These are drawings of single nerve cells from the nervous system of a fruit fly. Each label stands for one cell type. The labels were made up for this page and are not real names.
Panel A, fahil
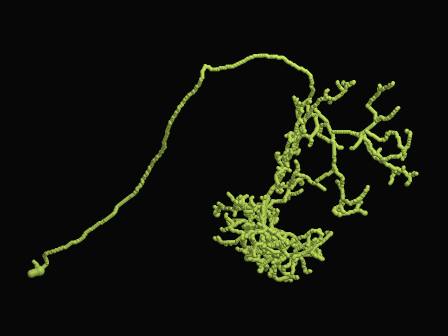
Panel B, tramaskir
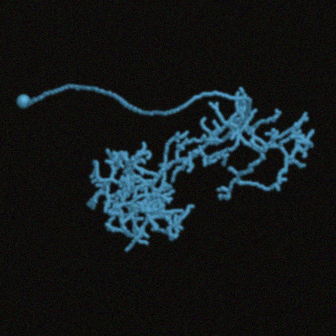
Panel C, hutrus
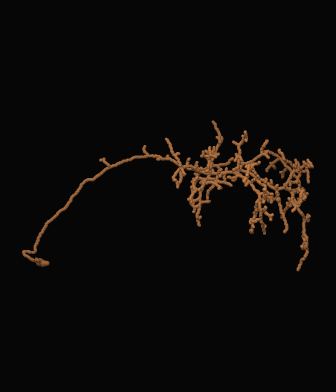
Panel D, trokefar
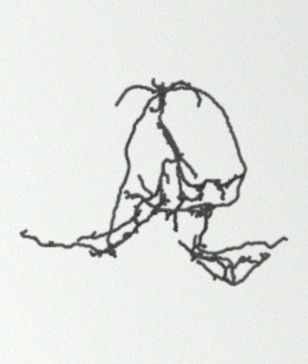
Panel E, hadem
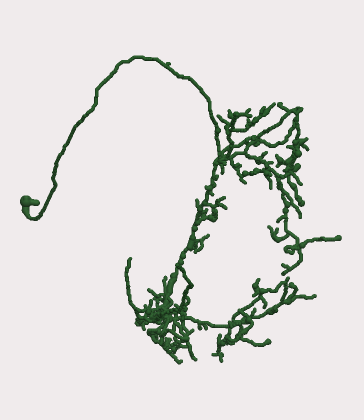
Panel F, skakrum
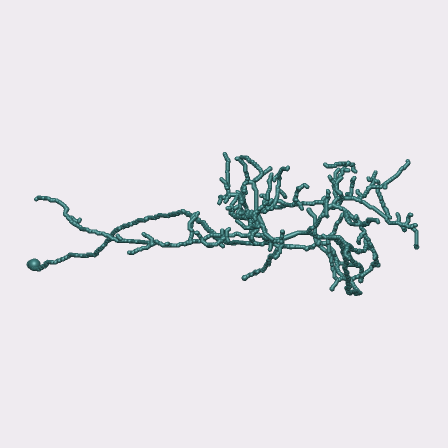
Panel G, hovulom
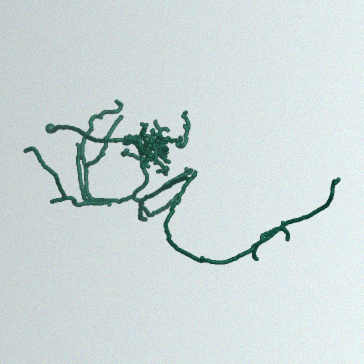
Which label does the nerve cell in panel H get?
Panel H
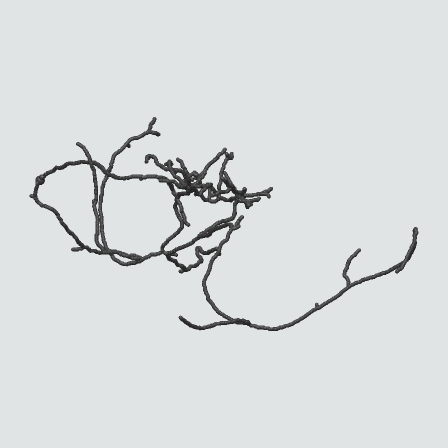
hovulom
